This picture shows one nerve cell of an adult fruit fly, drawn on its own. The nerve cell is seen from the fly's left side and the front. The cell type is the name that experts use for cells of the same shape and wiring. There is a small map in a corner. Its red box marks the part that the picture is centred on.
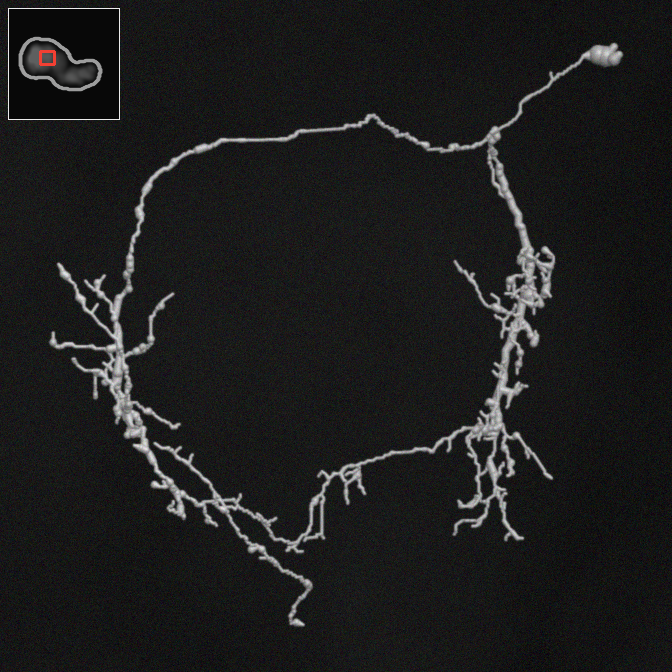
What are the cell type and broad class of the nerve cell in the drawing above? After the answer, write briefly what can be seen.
Its cell type is PS292. Its broad class is central-brain intrinsic neuron. Its cell body lies at the upper right of the picture. The picture shows dozens of branch ends.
